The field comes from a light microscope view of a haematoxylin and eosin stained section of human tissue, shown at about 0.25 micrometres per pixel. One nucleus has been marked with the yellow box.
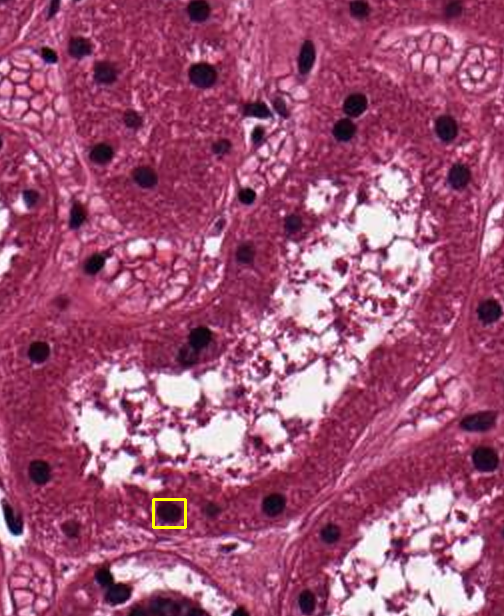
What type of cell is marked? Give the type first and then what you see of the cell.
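This is a proximal tubule cell. The nucleus is round, evenly and darkly stained, and about the same size as the other nuclei in the same lining. The cell is part of a single row of cells lining a wide lumen filled with pale, bubbly, fragmented material. Its base rests on a thin pink band that separates it from another tubule just below.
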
